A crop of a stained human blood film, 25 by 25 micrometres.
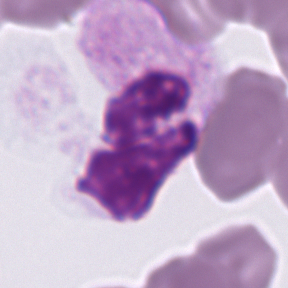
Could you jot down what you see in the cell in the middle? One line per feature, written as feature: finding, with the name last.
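Nucleus: dark purple.
Chromatin: dense, small paler patches.
Cytoplasm: pale pinkish lilac.
Granules: fine, pinkish-violet, sprinkled through cytoplasm.
Name: segmented neutrophil.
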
